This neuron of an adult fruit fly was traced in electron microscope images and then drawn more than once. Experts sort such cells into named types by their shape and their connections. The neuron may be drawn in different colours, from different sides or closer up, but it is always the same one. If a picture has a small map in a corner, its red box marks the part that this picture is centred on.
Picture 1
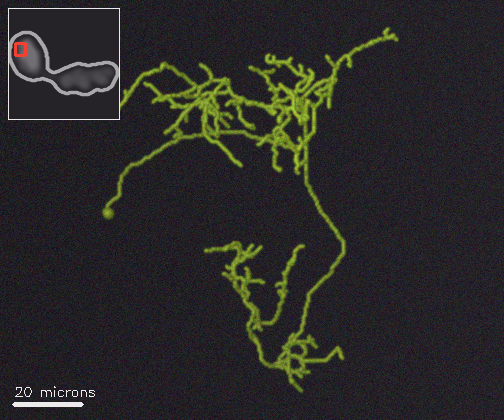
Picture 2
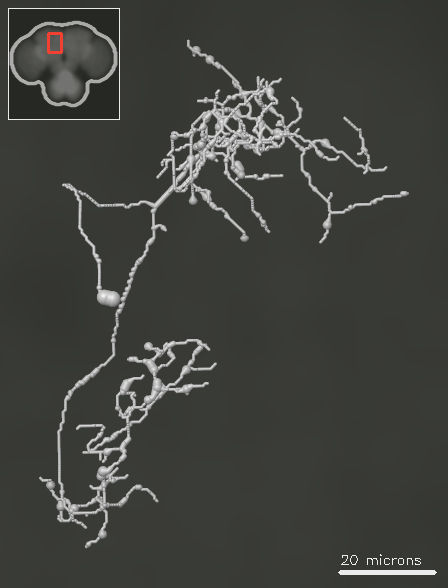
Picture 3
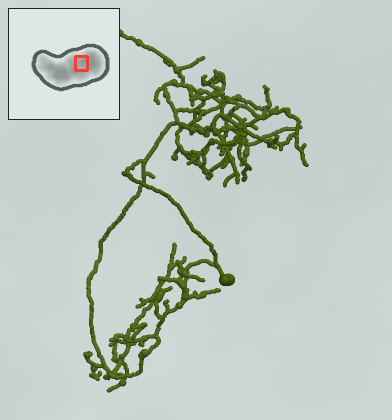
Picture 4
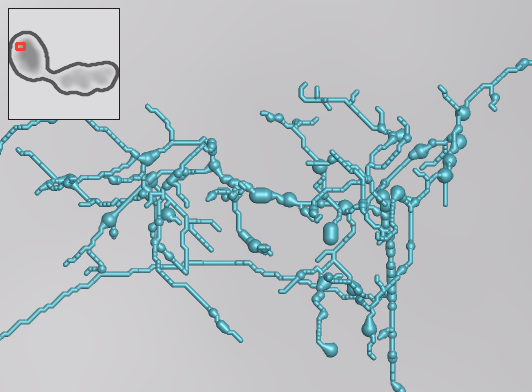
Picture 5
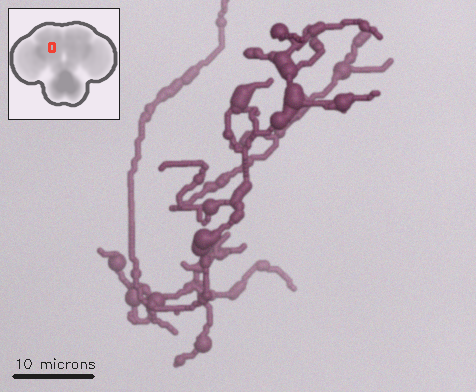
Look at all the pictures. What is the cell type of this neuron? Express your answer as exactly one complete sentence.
Regarding its cell type, the neuron is CRE020.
